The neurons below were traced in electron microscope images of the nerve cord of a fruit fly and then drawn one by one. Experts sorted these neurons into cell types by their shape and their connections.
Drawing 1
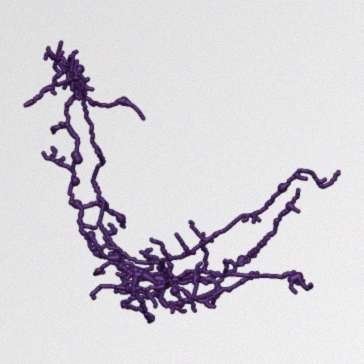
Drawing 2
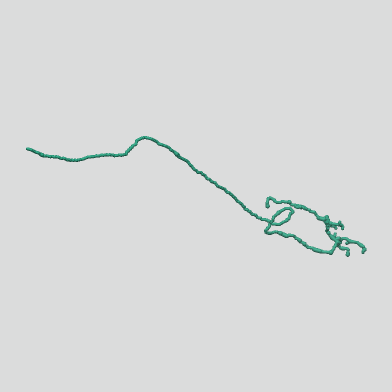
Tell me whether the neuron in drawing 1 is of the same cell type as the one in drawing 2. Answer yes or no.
no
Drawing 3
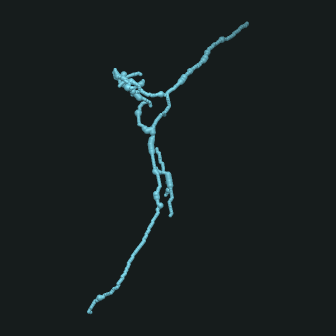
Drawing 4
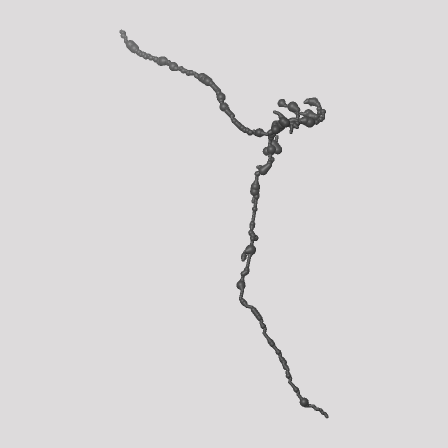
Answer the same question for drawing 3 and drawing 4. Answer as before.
yes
